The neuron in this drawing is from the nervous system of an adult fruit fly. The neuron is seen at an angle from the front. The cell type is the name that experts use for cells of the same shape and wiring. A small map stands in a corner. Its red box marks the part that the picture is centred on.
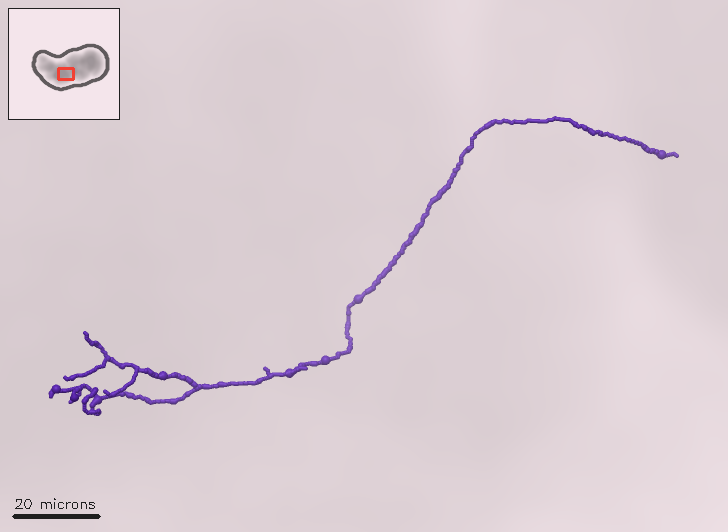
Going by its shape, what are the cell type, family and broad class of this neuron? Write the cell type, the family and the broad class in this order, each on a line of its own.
WG1
class gustatory
sensory neuron entering the nerve cord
